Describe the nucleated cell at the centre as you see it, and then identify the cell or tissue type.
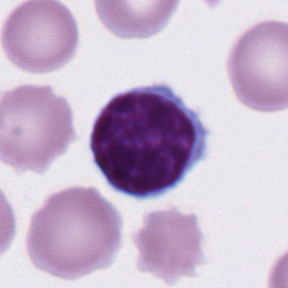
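Chromatin here is dense and coarsely clumped, and the nucleus stains a deep purple throughout. No nucleolus is visible. On the right side, the cell margin is slightly ragged. The cell is a typical lymphocyte.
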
